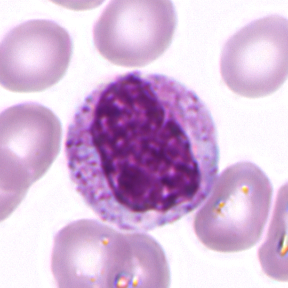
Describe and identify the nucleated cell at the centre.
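Round, smooth outline on this one. Chromatin's dark purple and coarsely clumped, and you won't find any nucleoli in the nucleus. Cytoplasm's pale lilac. That one's a metamyelocyte.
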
